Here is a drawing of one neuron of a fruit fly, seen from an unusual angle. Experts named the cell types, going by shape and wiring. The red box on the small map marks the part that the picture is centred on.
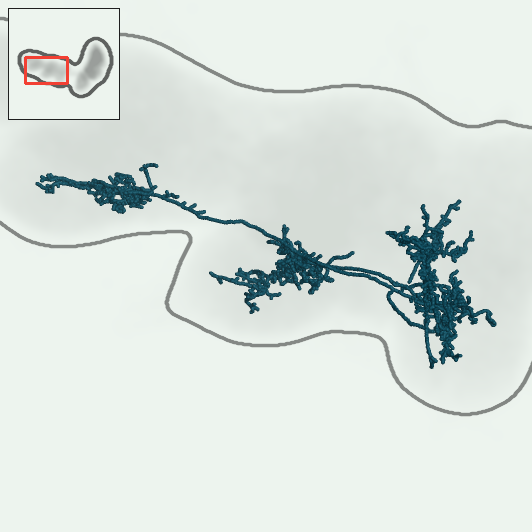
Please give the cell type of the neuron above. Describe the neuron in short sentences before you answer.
It is in the nerve cord and does not reach the brain. Dozens of branch ends can be seen. This is a nerve-cord intrinsic neuron. It is of cell type IN07B020.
